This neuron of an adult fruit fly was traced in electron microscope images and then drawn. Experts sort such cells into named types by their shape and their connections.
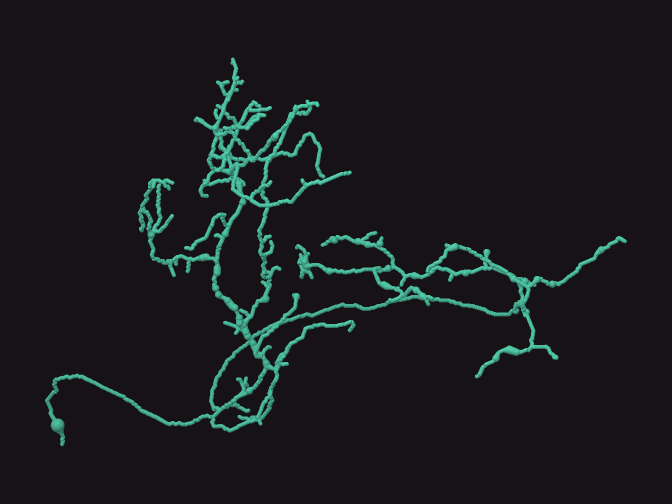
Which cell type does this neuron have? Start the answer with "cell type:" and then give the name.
cell type: SLP227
